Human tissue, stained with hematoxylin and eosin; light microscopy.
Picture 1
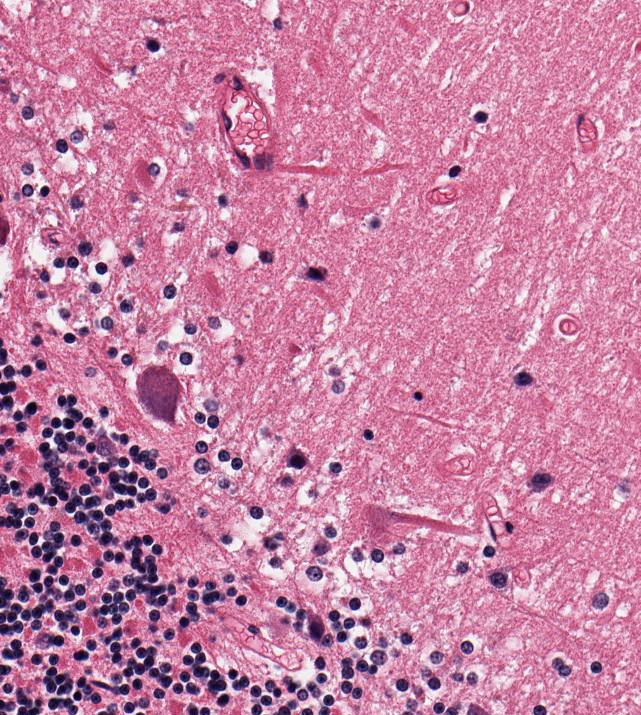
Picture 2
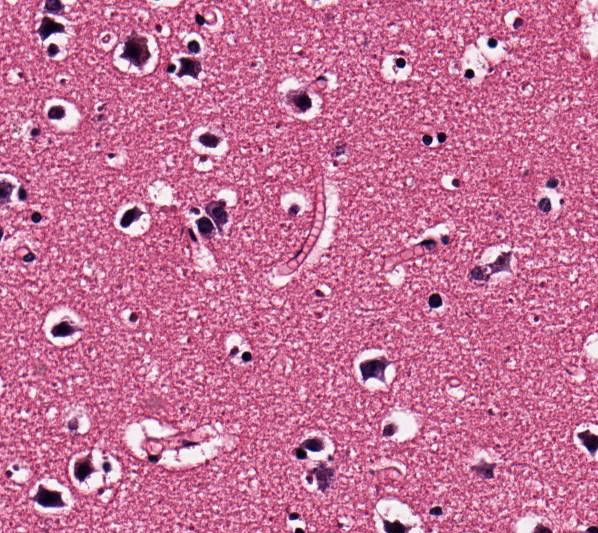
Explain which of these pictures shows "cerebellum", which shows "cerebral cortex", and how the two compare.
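Cerebellum appears in picture 1; cerebral cortex appears in picture 2. In picture 1 a dense sheet of small, round, darkly stained nuclei fills the lower left corner, while the upper right is pale pink, finely fibrillar neuropil with only sparse scattered nuclei.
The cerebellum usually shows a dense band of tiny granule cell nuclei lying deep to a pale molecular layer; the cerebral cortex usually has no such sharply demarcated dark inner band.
Picture 2 is instead a finely granular pink background with many tiny pale vacuoles, with cells scattered evenly through it. A single large neuron cell body with purple cytoplasm lies left of centre in picture 1, on the border between the dense cell sheet and the pale neuropil.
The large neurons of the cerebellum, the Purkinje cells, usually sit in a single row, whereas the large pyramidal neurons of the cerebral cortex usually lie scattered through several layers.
In picture 2 a few cells, one right of centre among them, have dark angular bodies rather than rounded ones.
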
